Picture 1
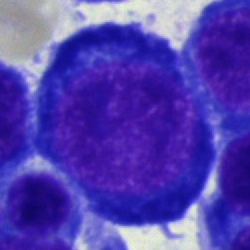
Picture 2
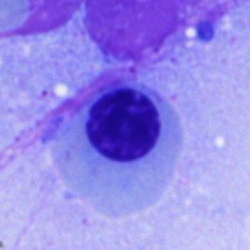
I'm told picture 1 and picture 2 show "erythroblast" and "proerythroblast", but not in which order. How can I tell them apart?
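Picture 2 is the erythroblast; picture 1 is the proerythroblast. Cytoplasm amount: a narrow rim around the nucleus in picture 1; plentiful compared with the nucleus in picture 2.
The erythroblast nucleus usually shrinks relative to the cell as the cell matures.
Cytoplasm colour: deep blue in picture 1, pale blue-grey in picture 2. Chromatin: finely stippled, not coarsely clumped, in picture 1; dense, dark purple and coarsely clumped in picture 2. Outline: roughly round in picture 1; smooth and roughly oval in picture 2. Granules: none visible in either cytoplasm.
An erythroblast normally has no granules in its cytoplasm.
Picture 1 also has other nucleated cells lying close against its left and right sides.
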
